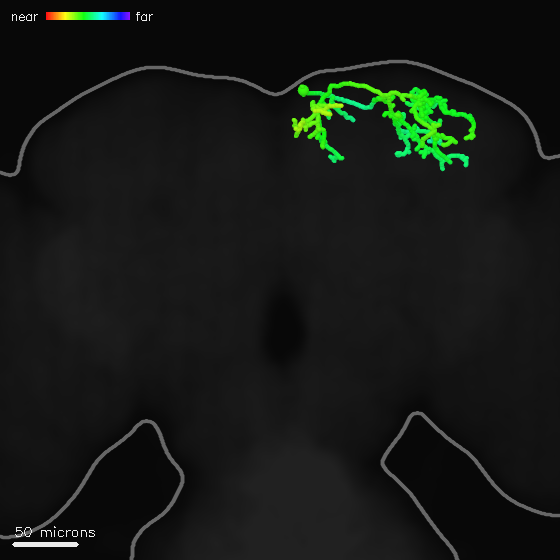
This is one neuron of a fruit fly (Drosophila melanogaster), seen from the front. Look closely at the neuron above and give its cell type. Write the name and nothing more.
CB1050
